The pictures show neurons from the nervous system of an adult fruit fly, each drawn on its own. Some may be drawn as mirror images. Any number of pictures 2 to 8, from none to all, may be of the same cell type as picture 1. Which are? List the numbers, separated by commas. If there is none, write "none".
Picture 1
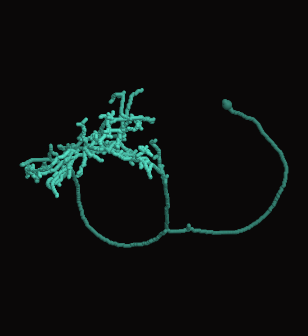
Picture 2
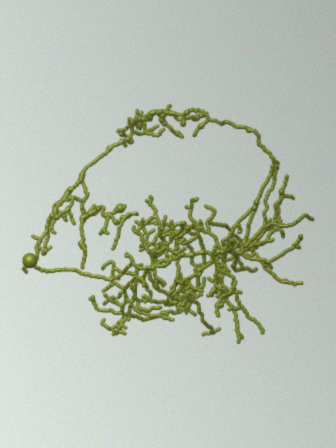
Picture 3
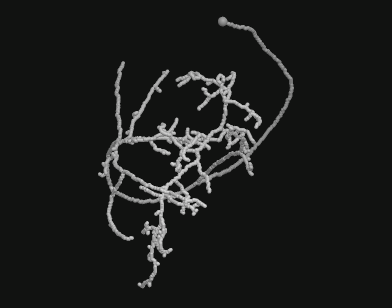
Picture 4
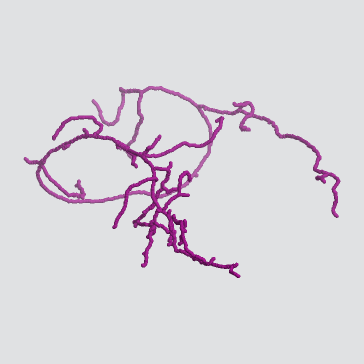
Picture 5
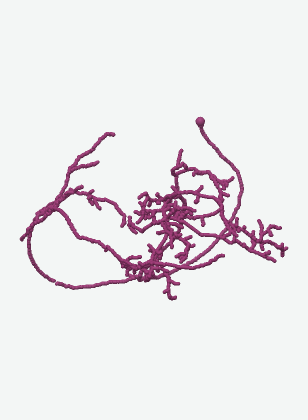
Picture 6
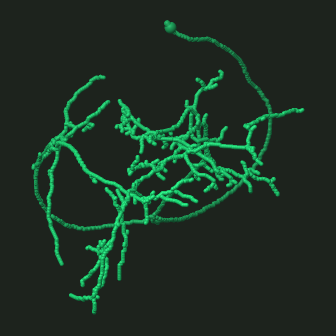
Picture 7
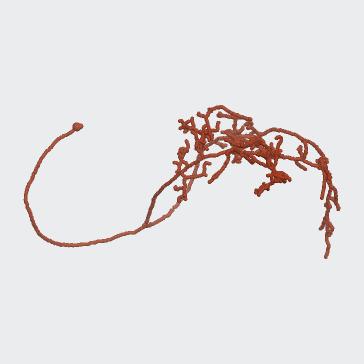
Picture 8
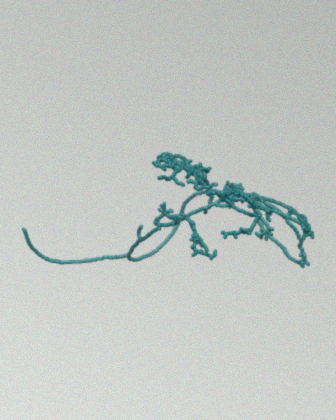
3, 5, 6, 7, 8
